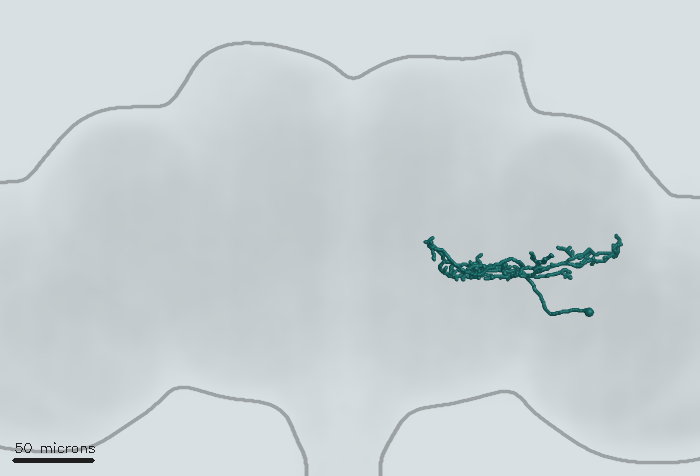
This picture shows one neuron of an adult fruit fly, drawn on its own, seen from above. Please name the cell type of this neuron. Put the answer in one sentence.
The cell type is CB2003.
